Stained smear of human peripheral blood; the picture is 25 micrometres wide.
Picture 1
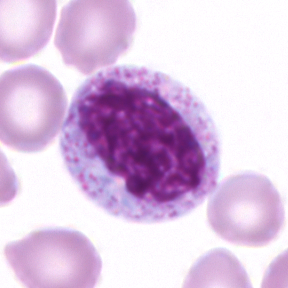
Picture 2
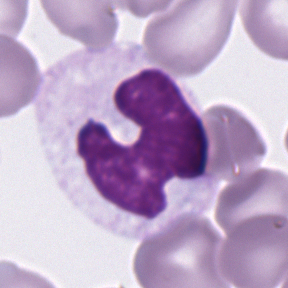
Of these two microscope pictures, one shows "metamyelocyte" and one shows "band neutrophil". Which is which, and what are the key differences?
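Picture 1 shows a metamyelocyte; picture 2 shows a band neutrophil. The metamyelocyte has a smoothly oval outline without surface projections, and its nucleus, about 13 by 9 micrometres, is a single unlobed oval with a shallow notch on the lower-left edge.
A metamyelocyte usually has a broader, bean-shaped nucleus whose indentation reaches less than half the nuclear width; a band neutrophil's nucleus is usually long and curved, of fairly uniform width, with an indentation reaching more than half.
The band neutrophil is roughly round in outline, with dark purple, coarsely clumped chromatin.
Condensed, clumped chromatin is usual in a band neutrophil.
Its cytoplasm is abundant and pale pinkish-lilac, with fine, small lilac granules spread evenly throughout. Neither cell shows nucleoli.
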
